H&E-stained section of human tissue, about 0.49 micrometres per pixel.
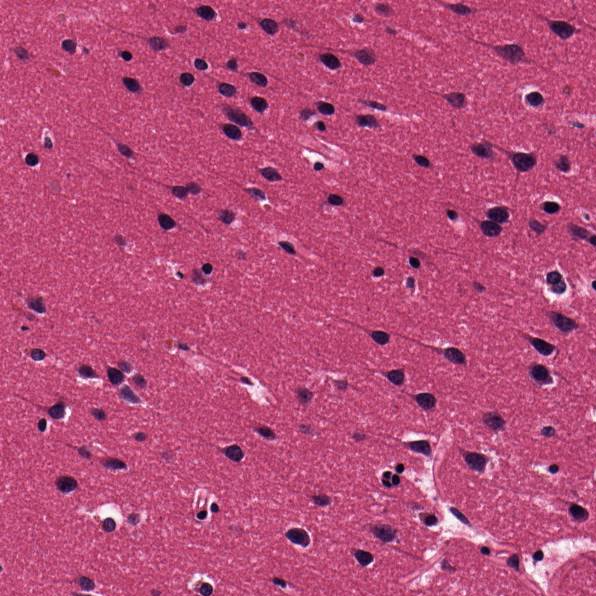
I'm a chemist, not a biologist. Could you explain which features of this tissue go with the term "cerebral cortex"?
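This is cerebral cortex. The field is a finely granular pink matrix with cells scattered singly through it, and it contains no epithelium or glands. The cells lie fairly evenly across the field instead of gathering into clusters or units. Larger triangular cells are present, and among them are many smaller cells with small round dark nuclei and little visible cytoplasm.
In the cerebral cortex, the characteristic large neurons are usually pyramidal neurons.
In the lower right, a thin-walled, branching small vessel has a pale space around it.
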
